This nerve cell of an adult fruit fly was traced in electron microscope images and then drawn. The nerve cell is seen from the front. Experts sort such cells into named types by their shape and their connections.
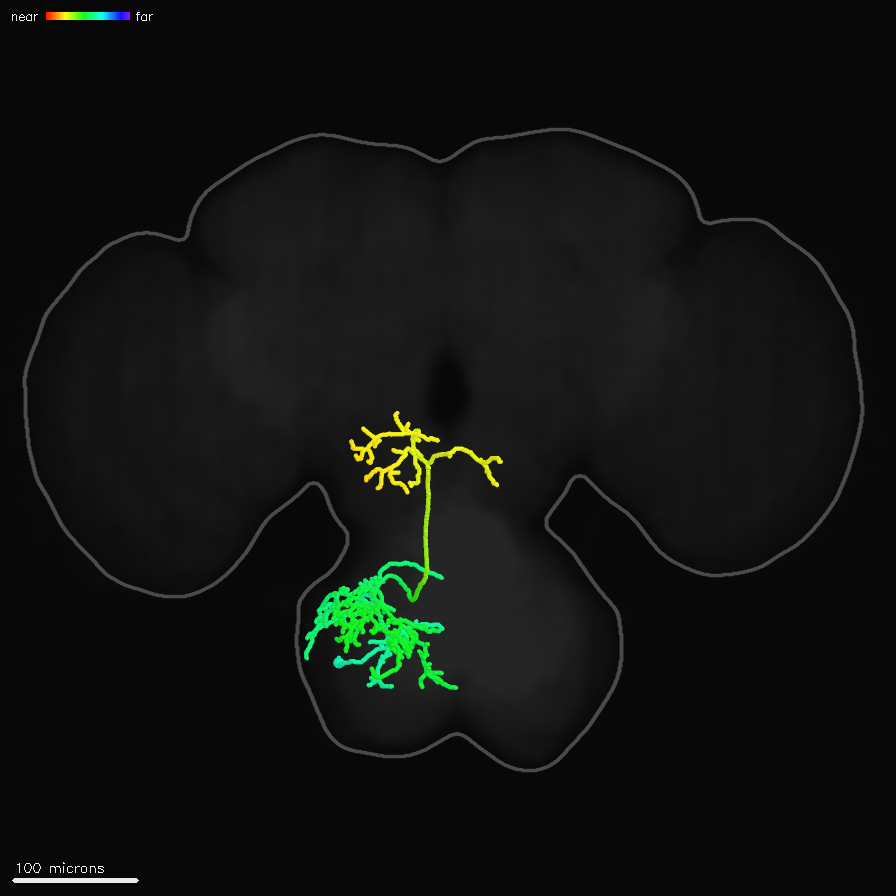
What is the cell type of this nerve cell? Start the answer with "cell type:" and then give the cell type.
cell type: ANXXX191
